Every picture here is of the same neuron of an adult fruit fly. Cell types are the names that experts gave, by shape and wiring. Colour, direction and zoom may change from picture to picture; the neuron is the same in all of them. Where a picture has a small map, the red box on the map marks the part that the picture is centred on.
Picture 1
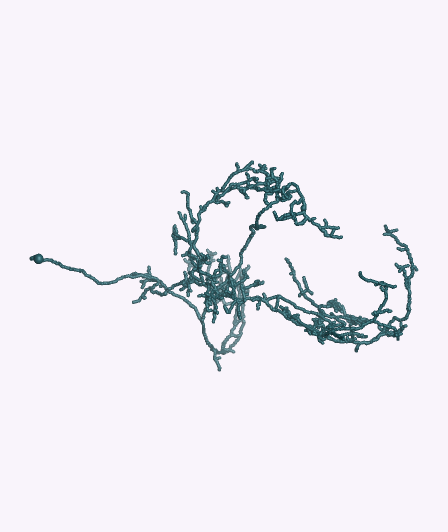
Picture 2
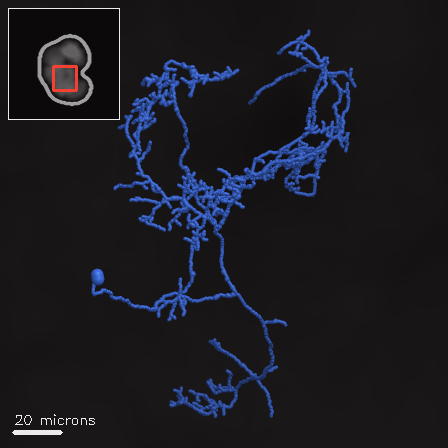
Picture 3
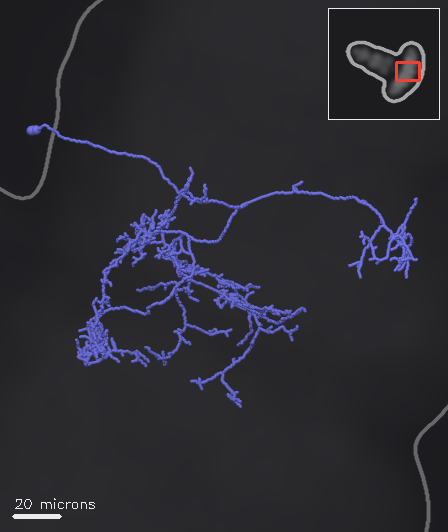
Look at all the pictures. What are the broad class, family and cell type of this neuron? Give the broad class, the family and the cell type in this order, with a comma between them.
central-brain intrinsic neuron, hemilineage DM6_central1, PS249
